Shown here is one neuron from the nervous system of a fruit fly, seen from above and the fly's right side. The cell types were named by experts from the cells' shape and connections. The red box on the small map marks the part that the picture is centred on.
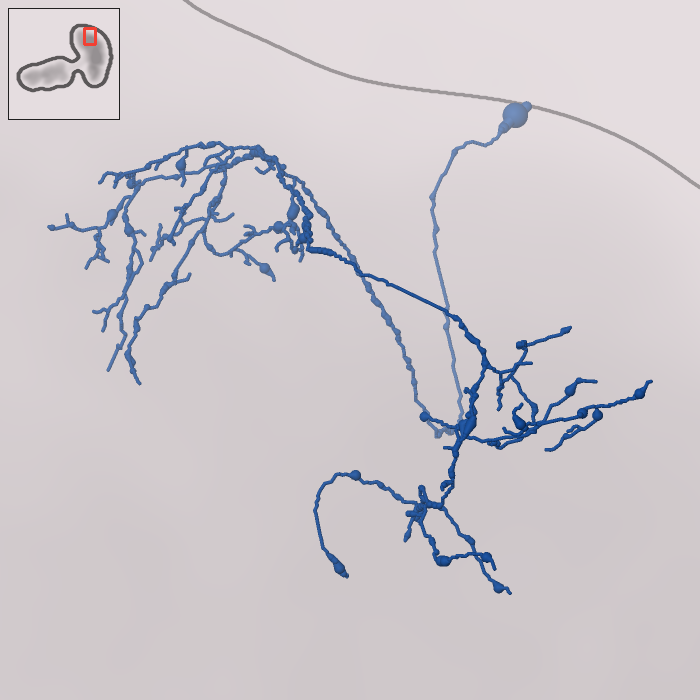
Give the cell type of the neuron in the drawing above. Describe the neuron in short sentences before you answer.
It lies in the brain. The cell body is at the upper right of the picture. Dozens of branch ends can be seen. Its broad class is central-brain intrinsic neuron. It is of cell type CB2744.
